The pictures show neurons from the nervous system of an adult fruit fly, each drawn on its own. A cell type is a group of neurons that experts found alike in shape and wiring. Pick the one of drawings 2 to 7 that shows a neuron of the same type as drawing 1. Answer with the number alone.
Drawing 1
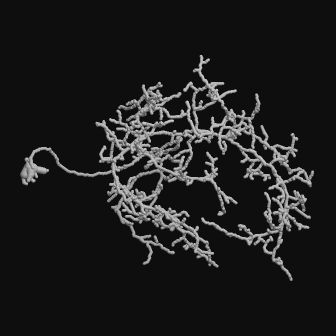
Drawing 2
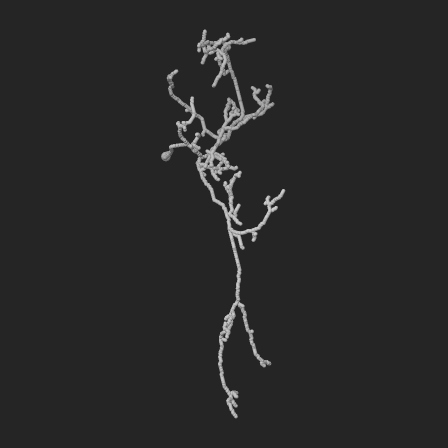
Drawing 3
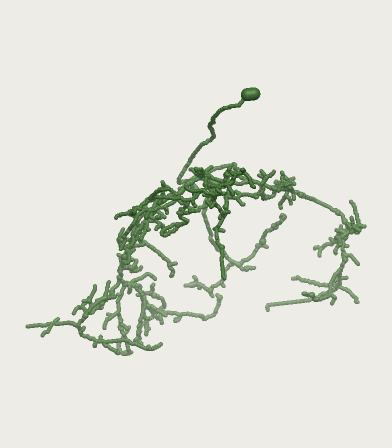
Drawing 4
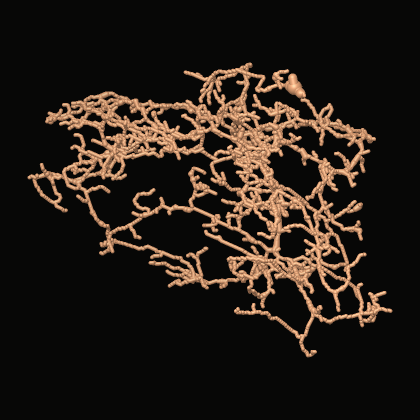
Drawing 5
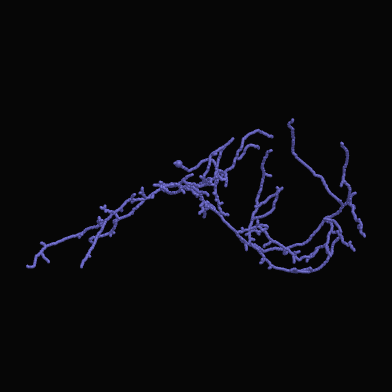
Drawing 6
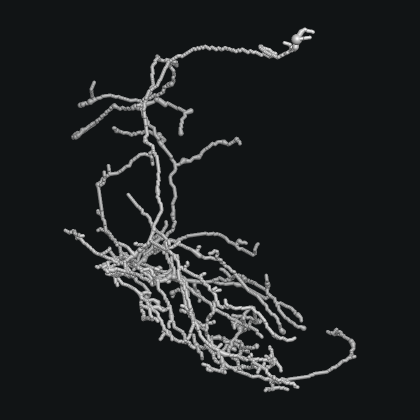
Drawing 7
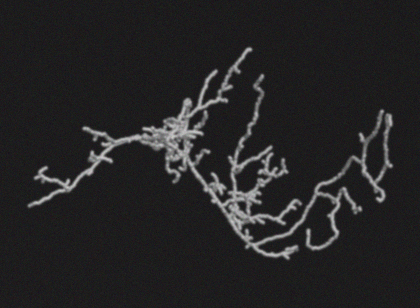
4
